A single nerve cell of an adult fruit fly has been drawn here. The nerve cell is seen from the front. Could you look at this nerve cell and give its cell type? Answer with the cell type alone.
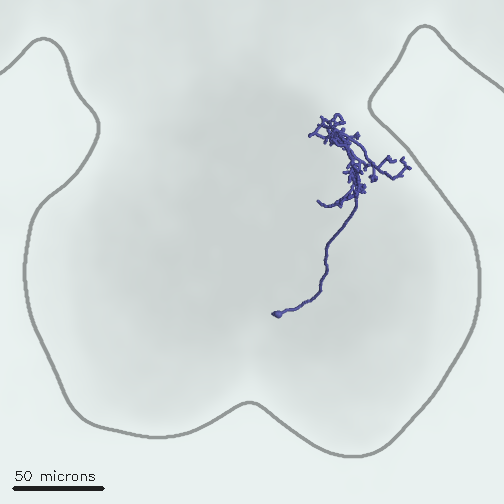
IN03B066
